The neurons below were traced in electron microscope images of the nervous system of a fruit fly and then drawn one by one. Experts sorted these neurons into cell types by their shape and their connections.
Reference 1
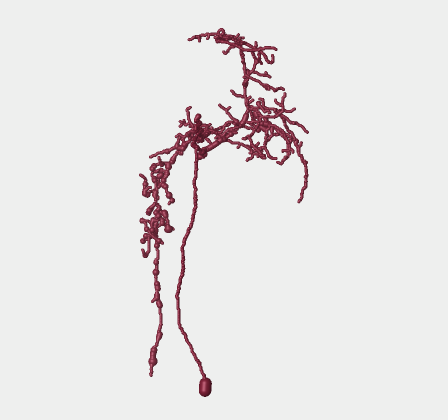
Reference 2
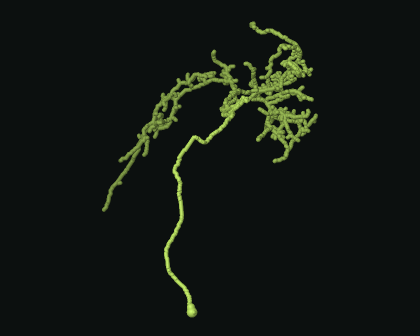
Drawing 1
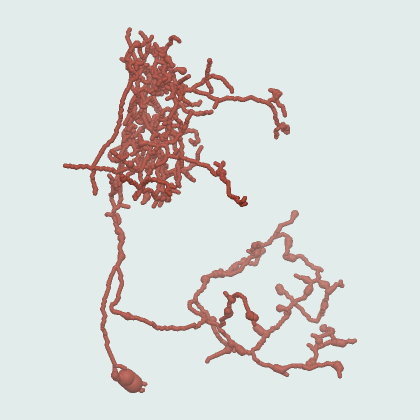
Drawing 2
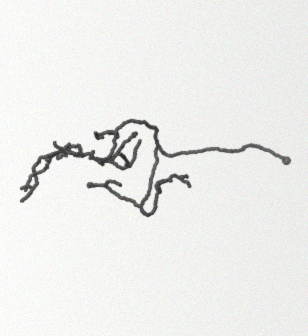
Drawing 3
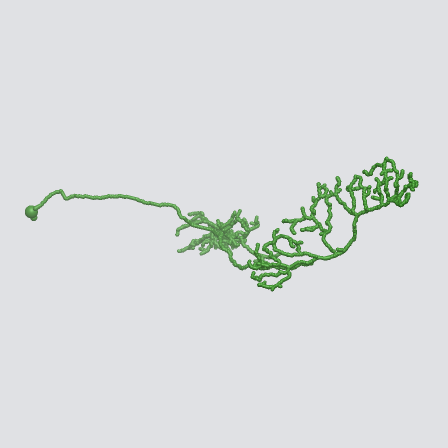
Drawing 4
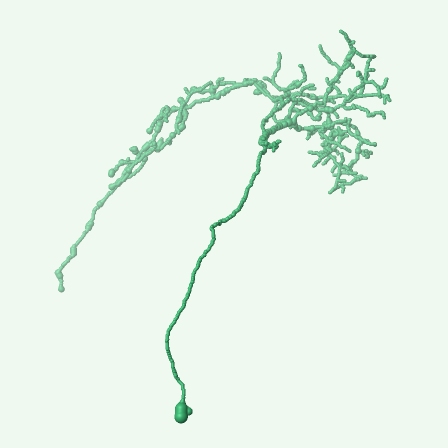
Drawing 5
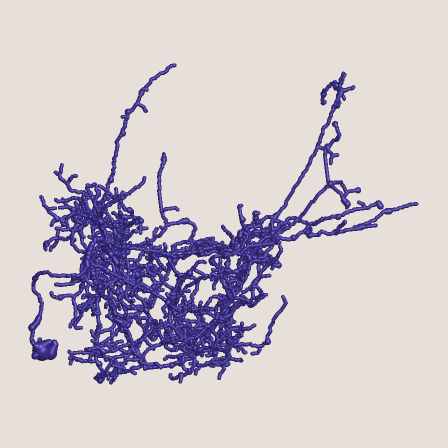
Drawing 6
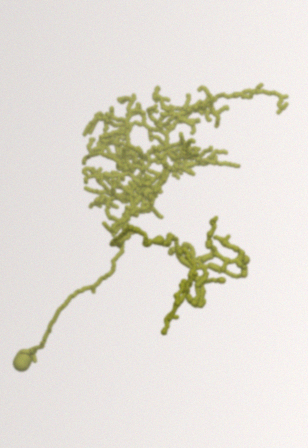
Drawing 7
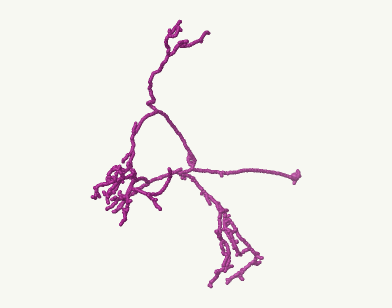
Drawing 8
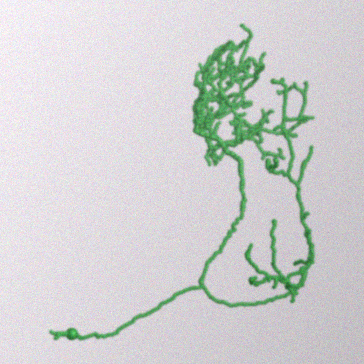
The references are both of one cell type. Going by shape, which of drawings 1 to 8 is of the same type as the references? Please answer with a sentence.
The neuron in drawing 4 is of the same cell type.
